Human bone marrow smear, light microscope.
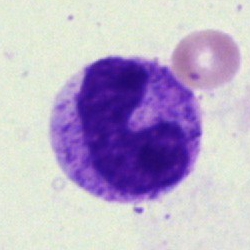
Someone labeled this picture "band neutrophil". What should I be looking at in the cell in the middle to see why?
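In this band neutrophil, the nucleus is deeply indented into a C shape, its notch opening to the right.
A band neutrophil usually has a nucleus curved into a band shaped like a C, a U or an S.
The chromatin here is dark purple and coarsely clumped.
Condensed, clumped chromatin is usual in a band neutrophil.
The cytoplasm is pale lilac, and its rim is widest on the left side of the cell.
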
